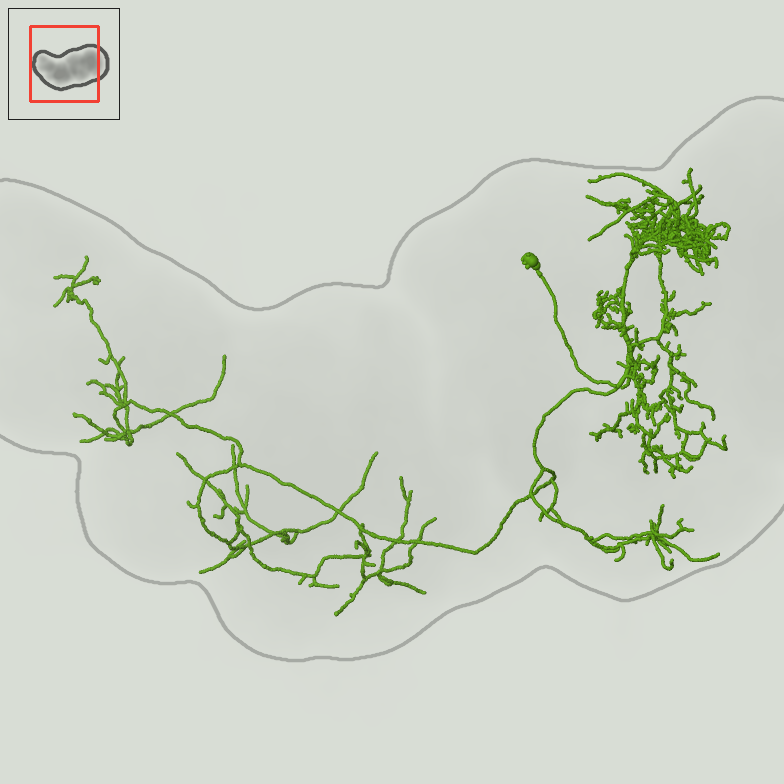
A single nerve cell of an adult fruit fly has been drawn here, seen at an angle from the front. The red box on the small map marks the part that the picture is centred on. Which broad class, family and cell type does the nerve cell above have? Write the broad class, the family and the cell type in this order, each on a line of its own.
descending neuron
DNp
DNp14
